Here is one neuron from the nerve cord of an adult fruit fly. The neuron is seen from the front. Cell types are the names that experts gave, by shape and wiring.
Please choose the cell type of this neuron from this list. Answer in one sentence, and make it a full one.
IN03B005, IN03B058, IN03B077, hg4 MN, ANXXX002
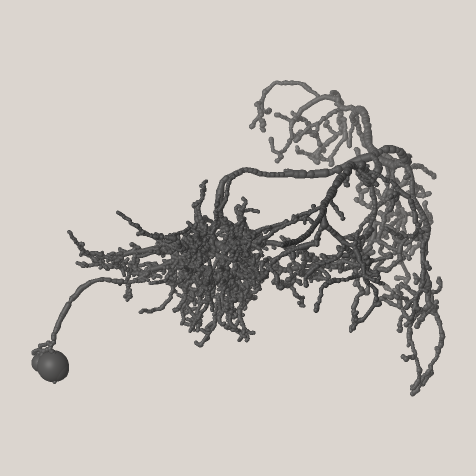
The neuron here is of the cell type ANXXX002.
